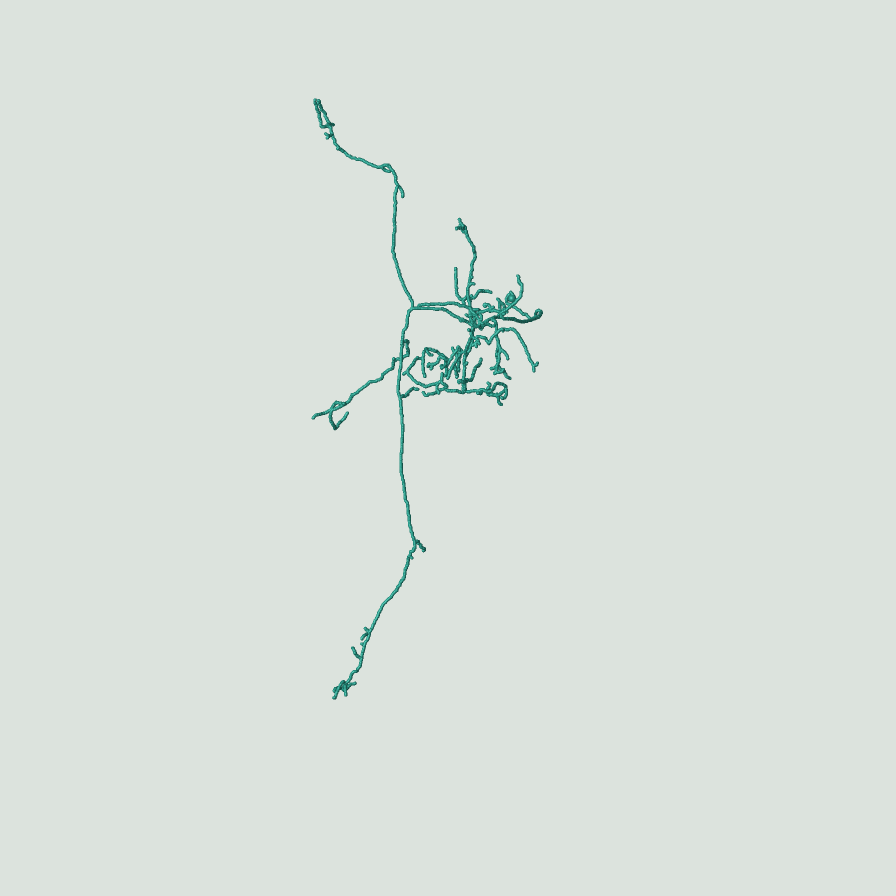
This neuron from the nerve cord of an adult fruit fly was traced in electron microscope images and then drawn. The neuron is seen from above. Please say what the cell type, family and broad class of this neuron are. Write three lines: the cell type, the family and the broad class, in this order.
IN07B065
hemilineage 07B
nerve-cord intrinsic neuron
